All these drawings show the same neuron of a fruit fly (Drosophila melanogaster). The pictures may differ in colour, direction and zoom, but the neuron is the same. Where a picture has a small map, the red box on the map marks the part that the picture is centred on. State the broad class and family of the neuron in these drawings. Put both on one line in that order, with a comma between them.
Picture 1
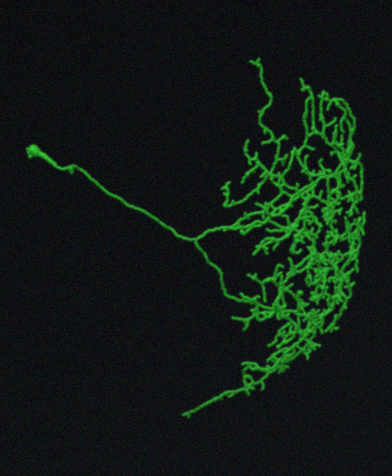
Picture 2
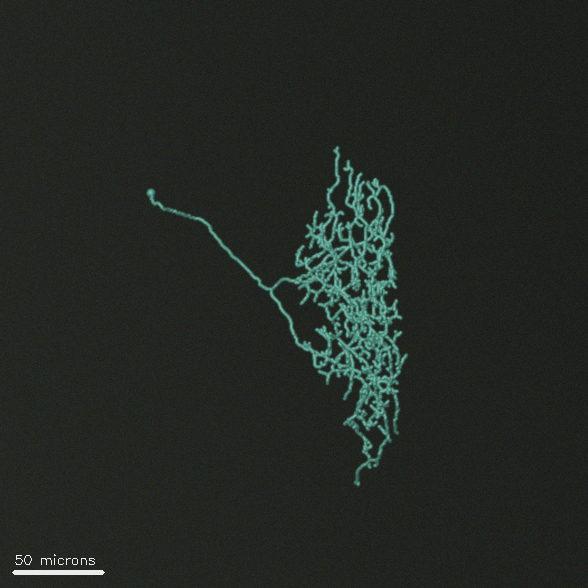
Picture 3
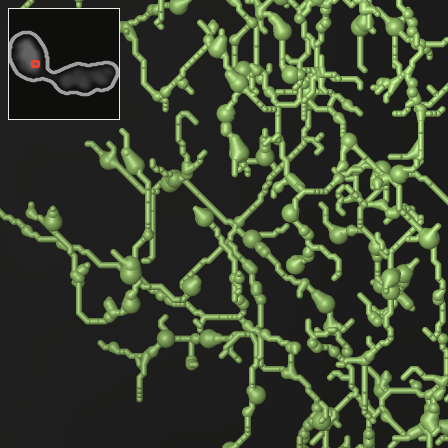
optic-lobe intrinsic neuron, Cm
